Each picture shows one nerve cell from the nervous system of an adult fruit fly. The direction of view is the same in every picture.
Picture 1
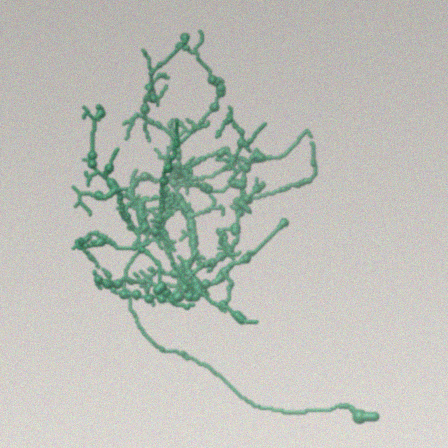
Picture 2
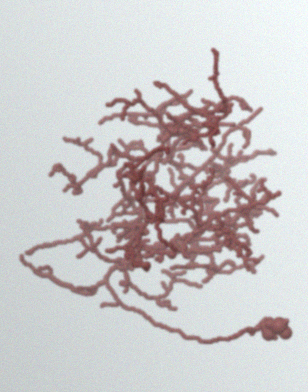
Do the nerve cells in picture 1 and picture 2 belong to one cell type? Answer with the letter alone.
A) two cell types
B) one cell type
A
